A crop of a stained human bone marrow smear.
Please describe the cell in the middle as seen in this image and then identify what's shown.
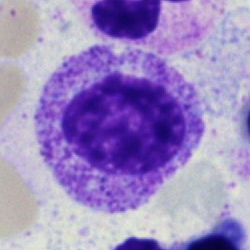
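Around the nucleus there's a rim of cytoplasm on every side. The chromatin's dark purple and somewhat clumped, with paler patches in between. That cytoplasm is crowded with purple-violet granules, and they reach right out to the edge of the cell. It's a myelocyte.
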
